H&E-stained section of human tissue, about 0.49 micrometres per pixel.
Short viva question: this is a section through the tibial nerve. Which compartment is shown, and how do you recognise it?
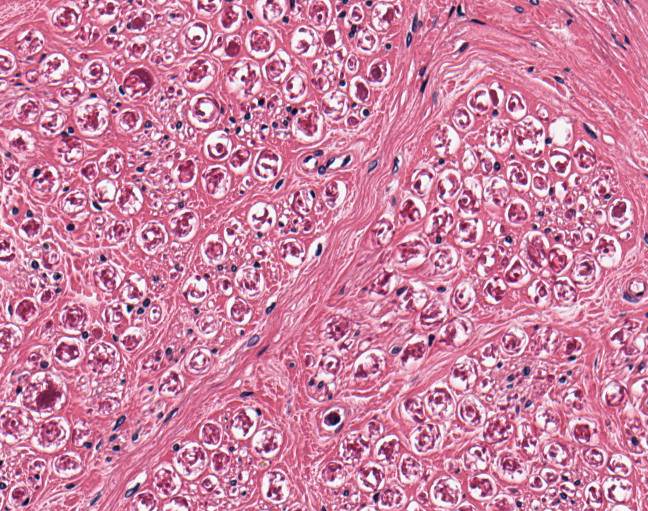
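Nerve fascicle. Crowded rounded bodies, each in a clear, empty-looking halo, contain pink to deep red granular material; they lie in lobules divided by a pink fibrous band running diagonally from upper right toward lower left centre.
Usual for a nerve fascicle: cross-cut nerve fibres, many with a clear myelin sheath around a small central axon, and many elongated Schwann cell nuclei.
Small dark, mostly elongated nuclei lie scattered between the rounded bodies within the lobules.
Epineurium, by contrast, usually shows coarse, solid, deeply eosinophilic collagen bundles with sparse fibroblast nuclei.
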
